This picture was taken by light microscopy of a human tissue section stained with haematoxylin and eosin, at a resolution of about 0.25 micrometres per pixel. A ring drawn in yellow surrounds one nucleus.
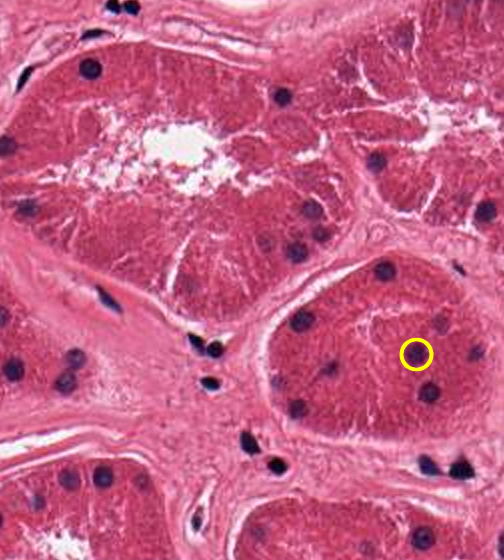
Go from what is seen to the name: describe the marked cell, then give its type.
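The nucleus is round and dark, evenly stained, and about the same size as the other nuclei in the same tubule. No clear boundary separates this cell's cytoplasm from that of its neighbours. The cell lies within a rounded tubule profile, among several similar round nuclei, and the profile is bordered by paler pink fibrous tissue. Type of cell: proximal tubule cell.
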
